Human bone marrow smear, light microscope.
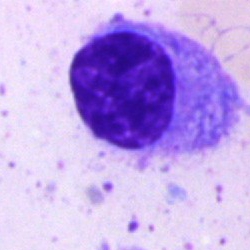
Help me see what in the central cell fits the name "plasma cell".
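In this plasma cell the nucleus lies off-centre, toward the left side of the cell.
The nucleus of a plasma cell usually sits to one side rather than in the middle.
The position of the nucleus here therefore goes with the name. Most of the cytoplasm lies to the right of the nucleus as a broad crescent, pale blue-violet and much lighter than the nucleus.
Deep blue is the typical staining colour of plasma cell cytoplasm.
In its colour, then, this cytoplasm does not go with what is usual. Its texture is also mottled and faintly foamy rather than smooth.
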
